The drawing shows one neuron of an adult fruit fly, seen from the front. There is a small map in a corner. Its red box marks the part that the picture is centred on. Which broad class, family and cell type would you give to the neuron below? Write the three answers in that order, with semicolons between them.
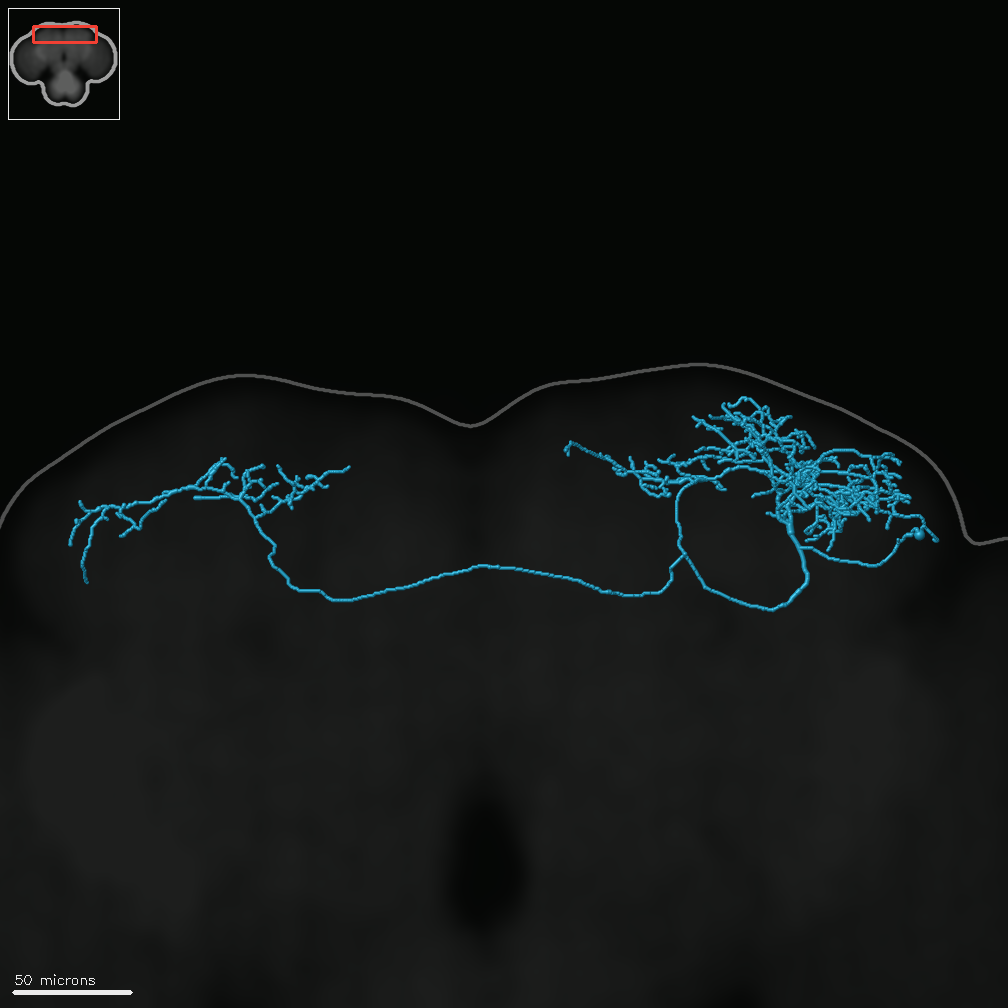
central-brain intrinsic neuron; LHAD; LHAD1k1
